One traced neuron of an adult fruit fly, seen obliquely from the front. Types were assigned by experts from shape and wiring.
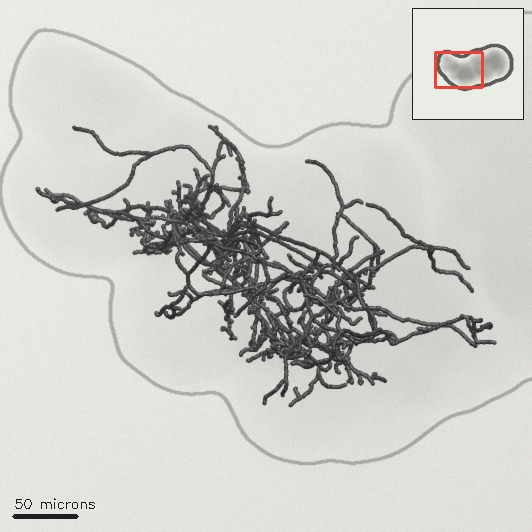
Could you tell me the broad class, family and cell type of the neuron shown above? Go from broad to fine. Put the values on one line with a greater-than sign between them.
nerve-cord intrinsic neuron > hemilineage 05B > IN05B003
